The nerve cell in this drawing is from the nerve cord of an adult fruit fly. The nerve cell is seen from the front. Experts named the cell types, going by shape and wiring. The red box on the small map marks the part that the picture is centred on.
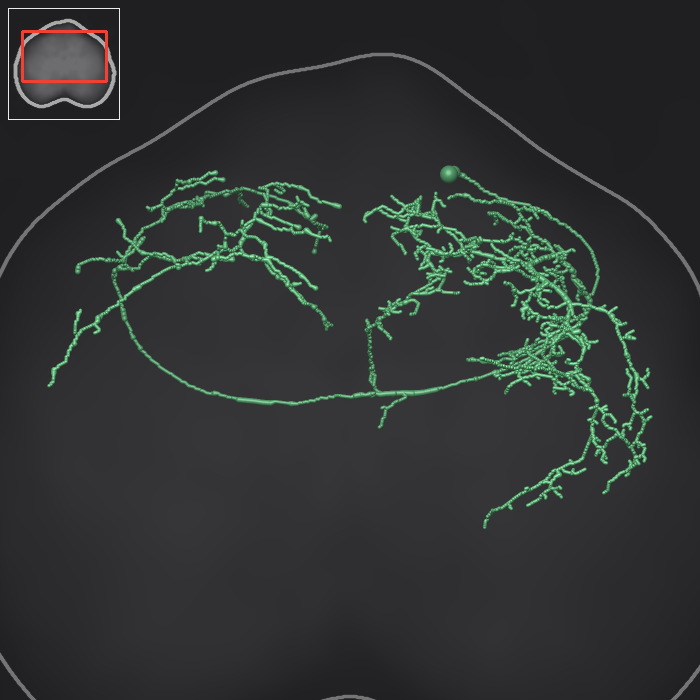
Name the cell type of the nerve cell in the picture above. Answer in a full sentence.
The cell type is IN19B041.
